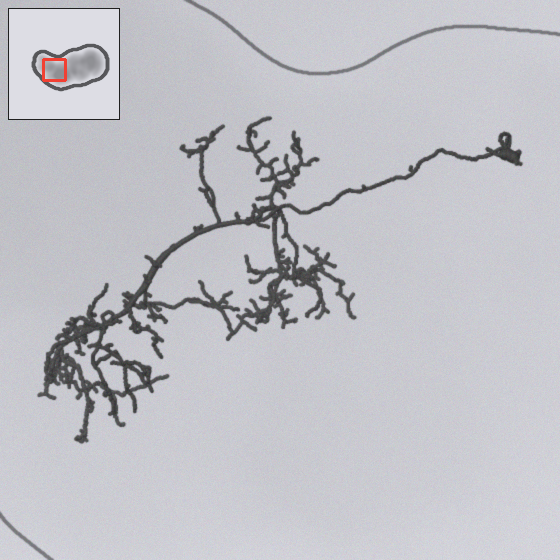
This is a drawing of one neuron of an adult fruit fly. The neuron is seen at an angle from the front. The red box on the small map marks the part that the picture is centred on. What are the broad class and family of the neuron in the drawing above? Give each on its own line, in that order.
nerve-cord intrinsic neuron
hemilineage 11A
